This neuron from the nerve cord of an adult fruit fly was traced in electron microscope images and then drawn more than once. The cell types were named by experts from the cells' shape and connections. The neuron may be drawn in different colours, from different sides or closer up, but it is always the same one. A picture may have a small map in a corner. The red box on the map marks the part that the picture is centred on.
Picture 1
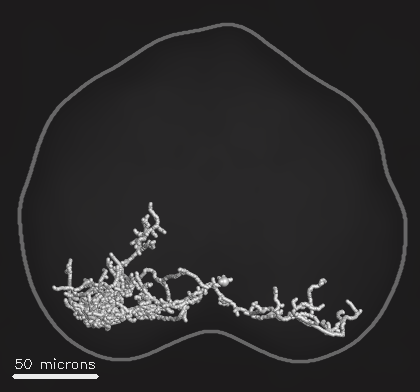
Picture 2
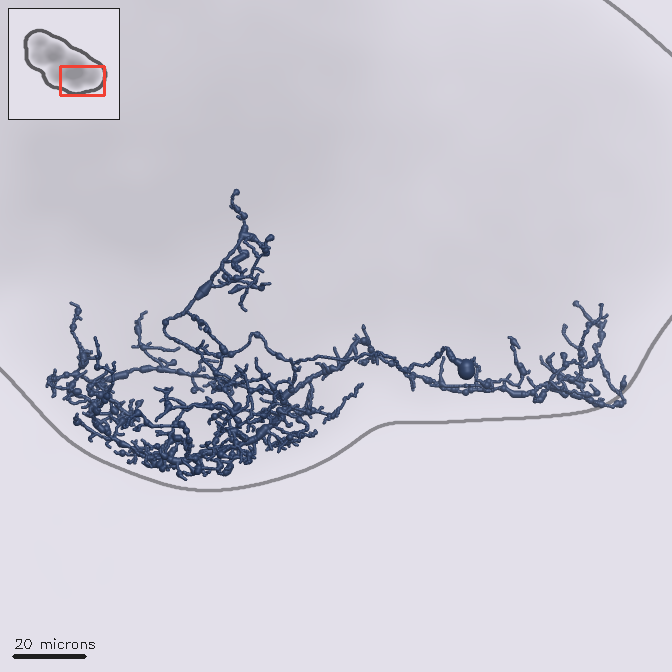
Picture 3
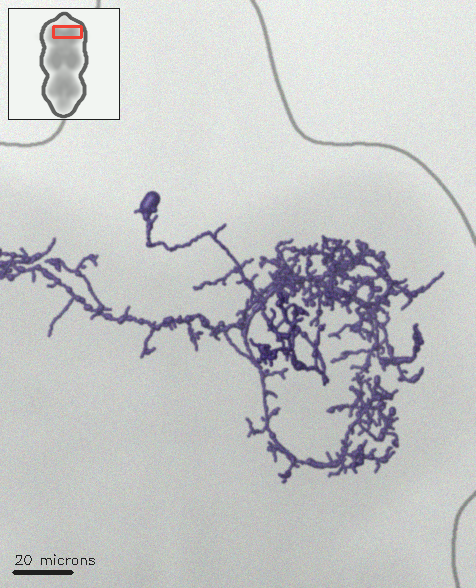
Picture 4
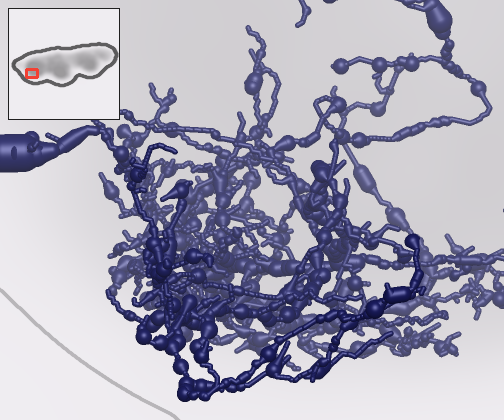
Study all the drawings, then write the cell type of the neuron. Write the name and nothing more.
IN14A012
